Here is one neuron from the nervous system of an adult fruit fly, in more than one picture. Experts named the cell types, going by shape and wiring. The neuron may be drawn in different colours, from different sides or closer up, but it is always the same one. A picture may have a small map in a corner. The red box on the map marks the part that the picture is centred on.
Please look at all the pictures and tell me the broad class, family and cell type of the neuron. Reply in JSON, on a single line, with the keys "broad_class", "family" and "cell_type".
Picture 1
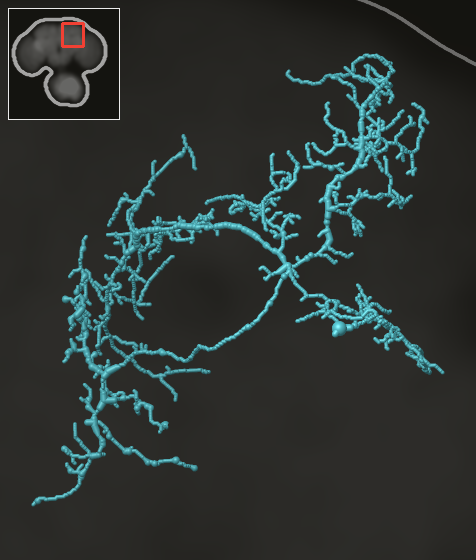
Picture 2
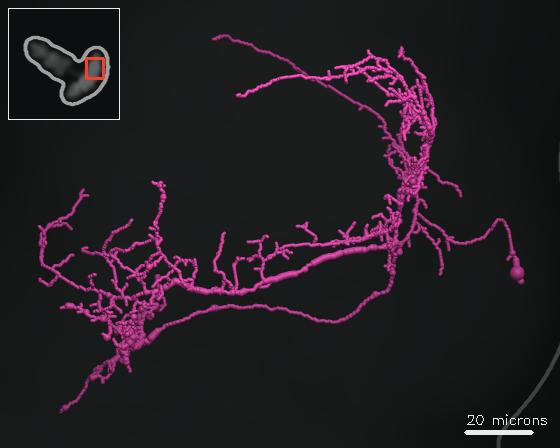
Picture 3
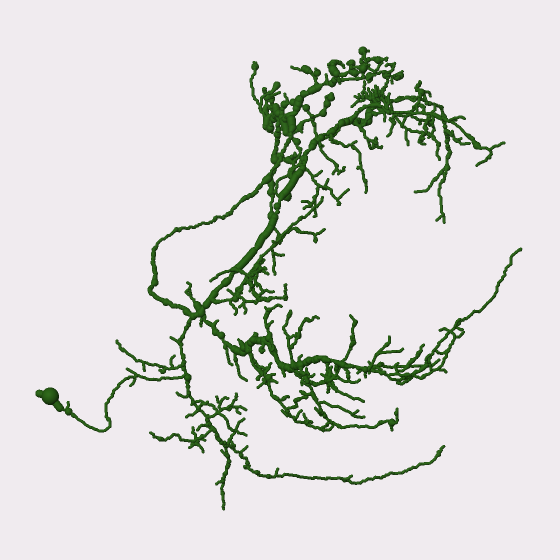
{"broad_class": "central-brain intrinsic neuron", "family": "hemilineage SLPa&l1_anterior", "cell_type": "CL088_b"}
